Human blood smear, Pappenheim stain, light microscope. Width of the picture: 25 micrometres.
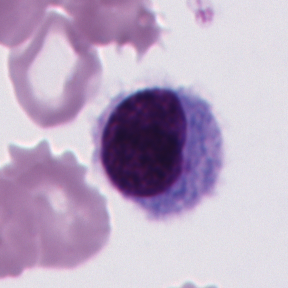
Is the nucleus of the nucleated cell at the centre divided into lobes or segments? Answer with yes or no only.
No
